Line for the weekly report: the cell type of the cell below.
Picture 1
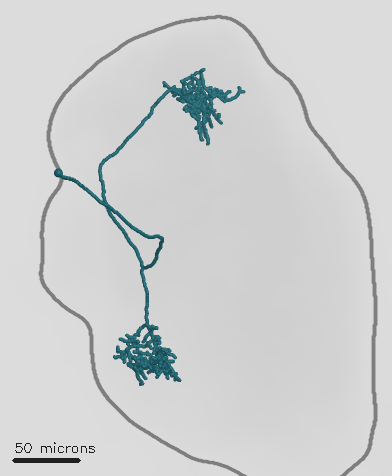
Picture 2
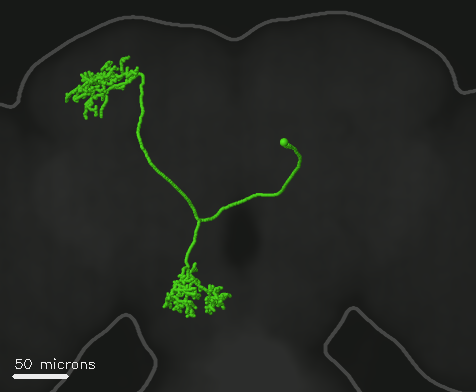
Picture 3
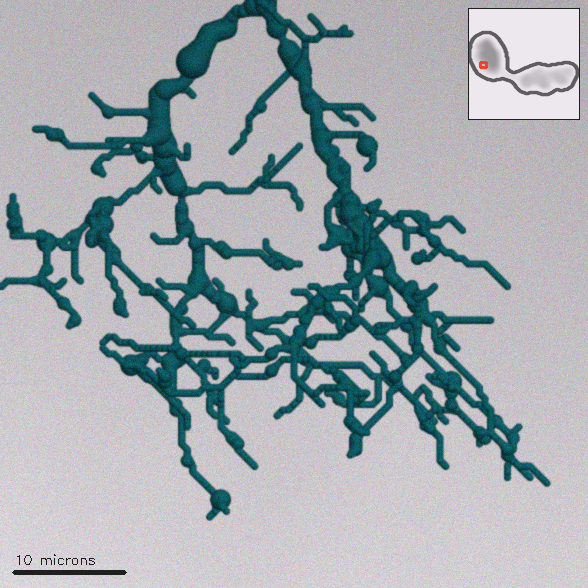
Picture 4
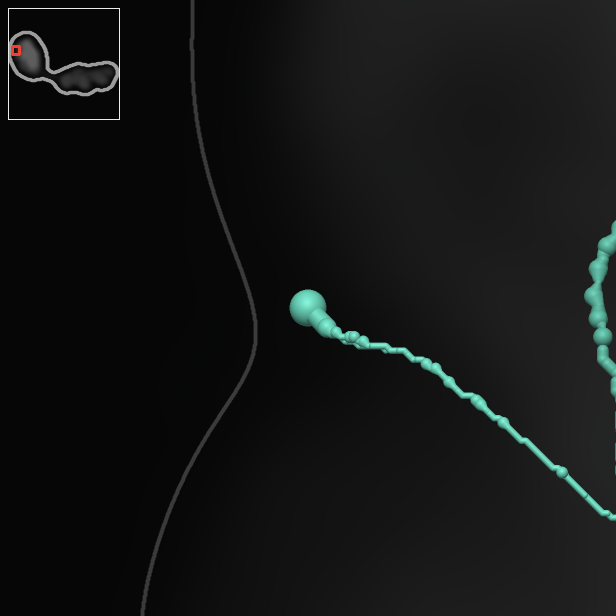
mAL4H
